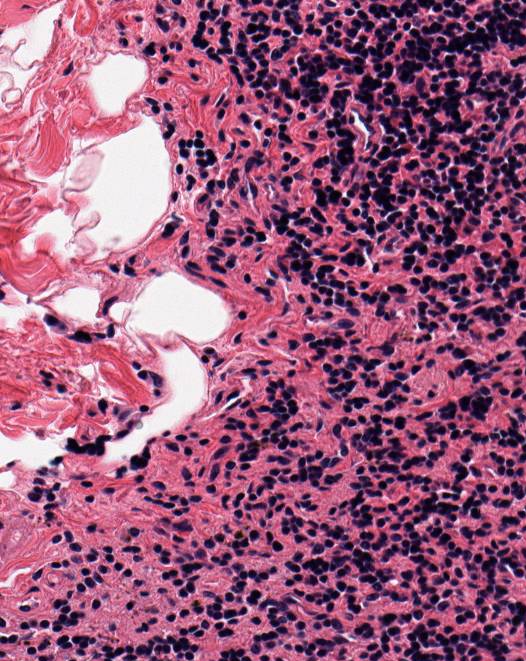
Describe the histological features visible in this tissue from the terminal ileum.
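A dense sheet of small dark round nuclei fills the right and lower parts of the field. Thick, wavy, pink collagen bundles occupy the upper left. Most cells in the dense area are lymphocytes, with small round dark nuclei and scant cytoplasm. They are spread diffusely, with no follicles with pale centres.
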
